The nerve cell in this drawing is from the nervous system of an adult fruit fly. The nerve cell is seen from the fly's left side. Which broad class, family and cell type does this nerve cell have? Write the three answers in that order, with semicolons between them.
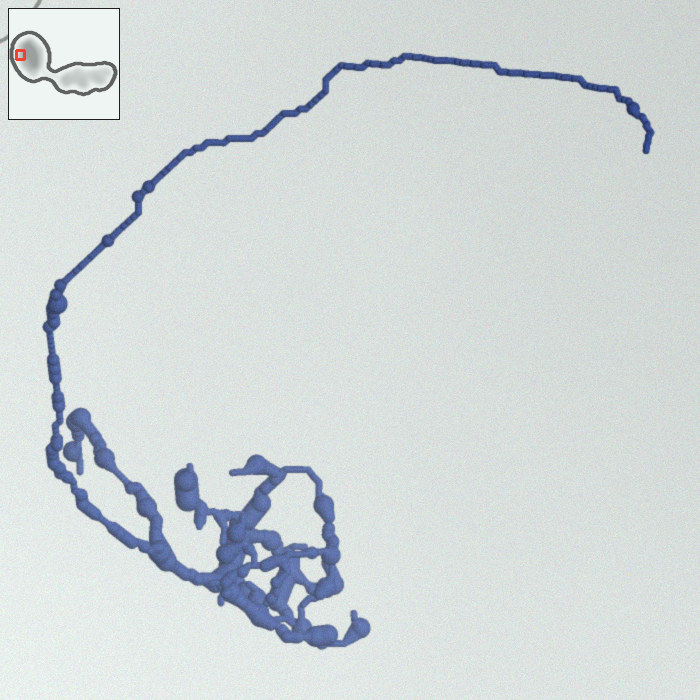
sensory neuron entering the brain; class olfactory; ORN_VA5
